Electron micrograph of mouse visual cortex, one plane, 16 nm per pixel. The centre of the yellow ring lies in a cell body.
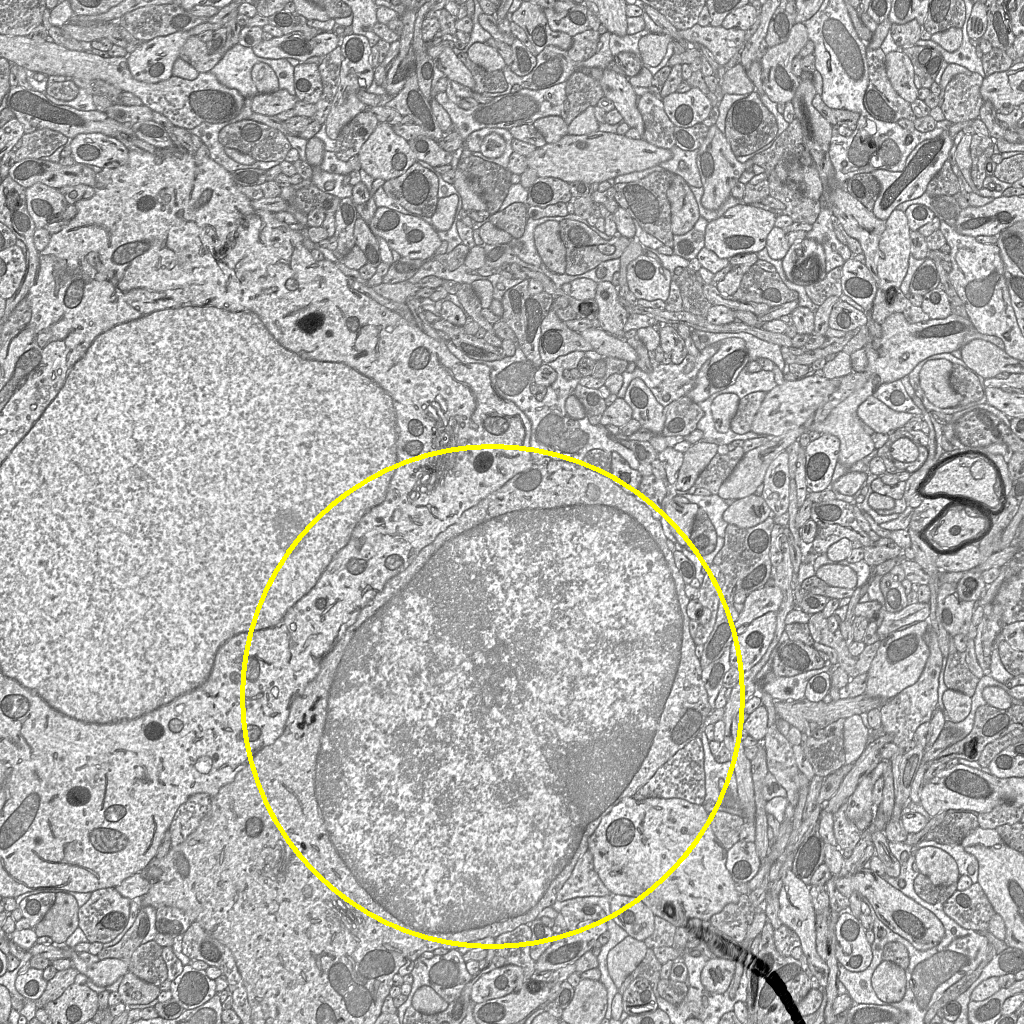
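Oligodendrocyte: the ringed cell in this micrograph of mouse visual cortex. Looking closer, its nucleus is a large oval, the long axis running from upper right to lower left. The envelope runs smoothly, without deep folds, and I see no distinct nucleolus. Beside the left edge of the nucleus, a small cluster of very dark granules sits in the cytoplasm.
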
